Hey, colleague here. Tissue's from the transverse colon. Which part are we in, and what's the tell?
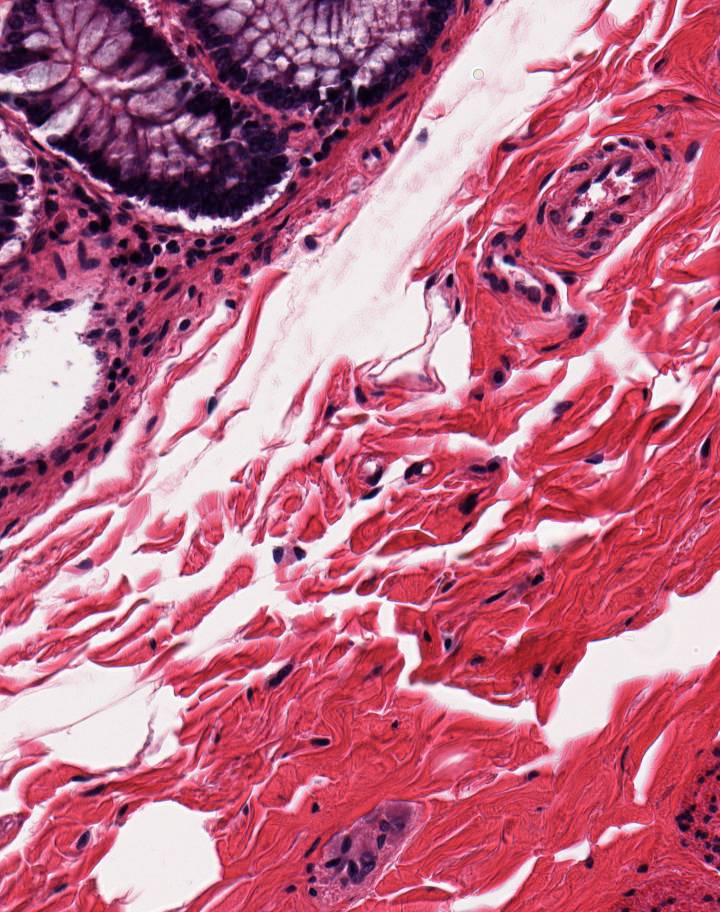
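You're in the submucosa here. Apart from glands in the upper-left corner, pink fibrous bundles fill the field, split by many empty white clefts.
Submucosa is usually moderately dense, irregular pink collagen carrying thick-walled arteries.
See the small thick-walled vessel with a narrow lumen at upper right, and the small pale purple cluster of several oval nuclei near bottom centre.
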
